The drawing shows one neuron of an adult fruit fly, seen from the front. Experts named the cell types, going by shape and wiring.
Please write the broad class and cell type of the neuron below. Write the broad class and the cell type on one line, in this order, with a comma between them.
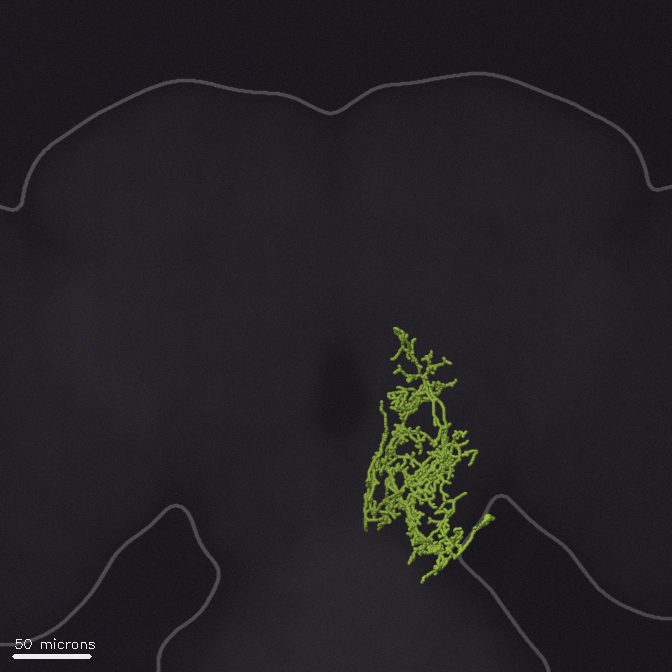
central-brain intrinsic neuron, GNG549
